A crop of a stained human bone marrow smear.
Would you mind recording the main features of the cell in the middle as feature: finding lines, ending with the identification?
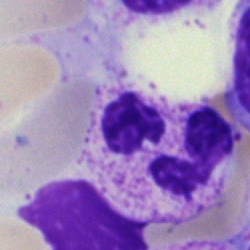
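Outline: roughly round, as you can see
Nucleus: divided into separate lobes
Nucleoli: look closely, none are visible
Cytoplasm: fine pink-purple granules scattered throughout
Identity: segmented neutrophil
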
